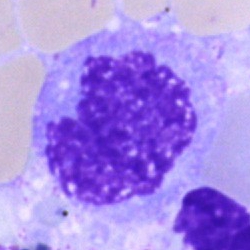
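Monocyte, with a large, lobulated nucleus whose outline is irregular and notched. Its chromatin is dark purple and coarsely clumped, leaving small pale gaps between the clumps. Abundant cytoplasm forms a wide rim around the nucleus. The cell outline is irregular rather than smoothly round.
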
